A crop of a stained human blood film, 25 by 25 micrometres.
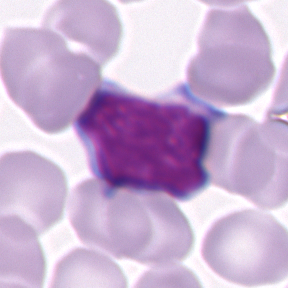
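Typical lymphocyte in a stained smear of peripheral blood. The outline is angular and many-sided, with fairly straight edges. A single unlobed nucleus fills almost the whole cell, leaving only a very thin rim of cytoplasm. A small pale blue cytoplasmic tag projects from the upper right corner.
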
